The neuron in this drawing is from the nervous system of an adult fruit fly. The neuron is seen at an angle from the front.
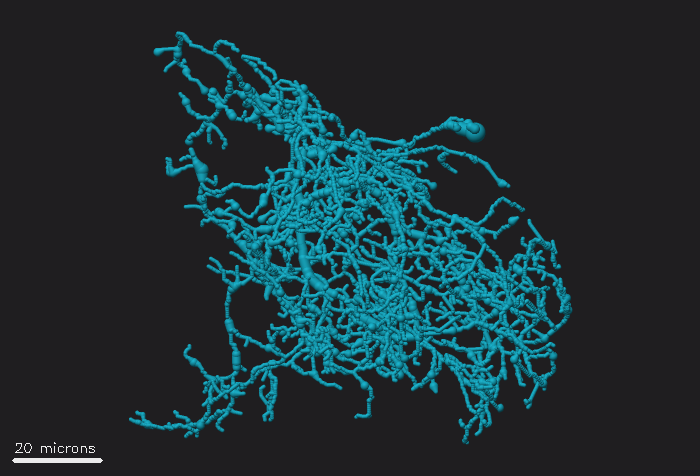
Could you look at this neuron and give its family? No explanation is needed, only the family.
hemilineage LHp2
